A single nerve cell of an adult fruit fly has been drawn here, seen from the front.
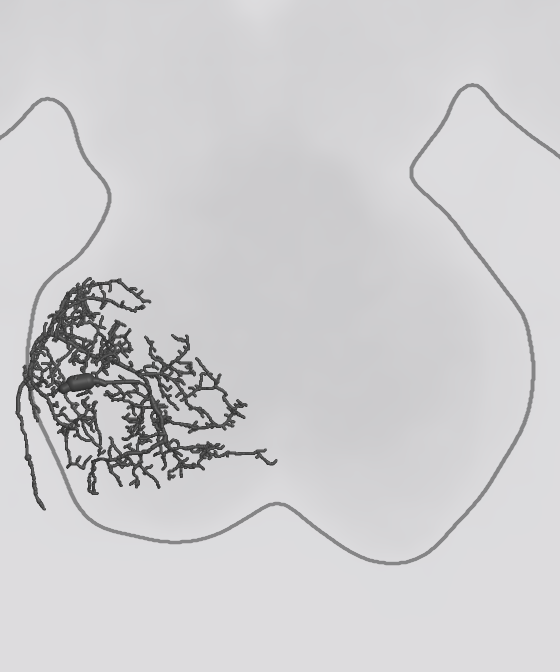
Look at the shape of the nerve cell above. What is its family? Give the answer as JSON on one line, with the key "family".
{"family": "hemilineage 24B.25B"}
